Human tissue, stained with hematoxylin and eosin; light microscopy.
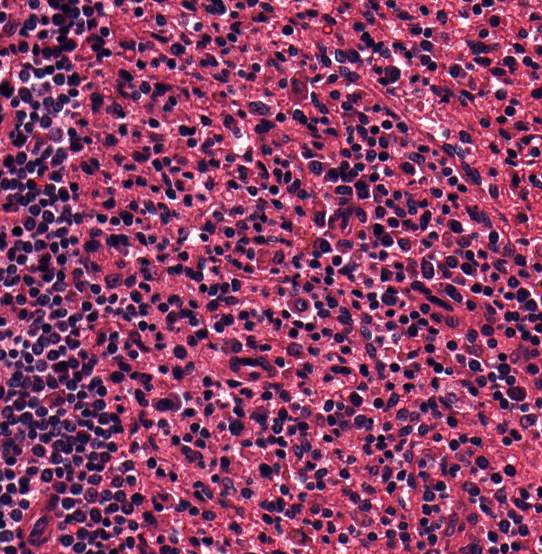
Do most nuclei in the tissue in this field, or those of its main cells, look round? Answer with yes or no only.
Yes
